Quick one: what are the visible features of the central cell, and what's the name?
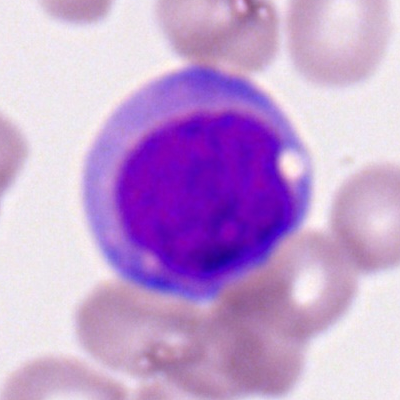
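Round and smooth in outline, this cell has its nucleus displaced to the right, so the rim of cytoplasm is wider on the left. The cytoplasm is blue, deepest along the lower edge. One small clear spot lies at the right edge of the nucleus. Name: myeloblast.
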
